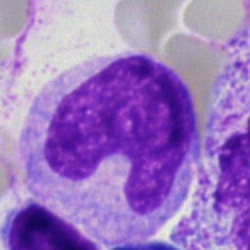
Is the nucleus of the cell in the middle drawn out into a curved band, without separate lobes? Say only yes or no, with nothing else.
Yes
